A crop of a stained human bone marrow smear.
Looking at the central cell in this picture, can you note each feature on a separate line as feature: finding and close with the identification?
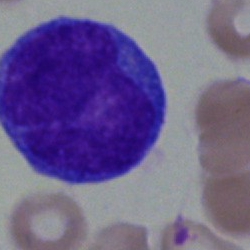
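Outline: round and smooth all the way round.
Cytoplasm: just a thin rim of deep blue.
Chromatin: finely granular, evenly spread.
Vacuoles: none to be seen.
Name: blast.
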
